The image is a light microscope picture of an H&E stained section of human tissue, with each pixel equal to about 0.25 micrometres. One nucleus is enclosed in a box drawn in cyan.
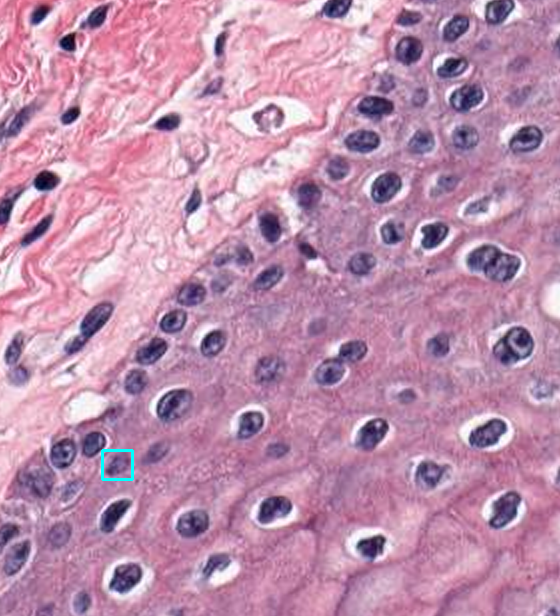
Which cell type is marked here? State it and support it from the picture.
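This is a squamous epithelial cell. The nucleus is oval and stains a paler, more washed-out purple than the dark, crisply outlined nuclei just above and to the left of it. Its nucleus is about the same size as, or slightly smaller than, the neighbouring nuclei. Unlike several nearby nuclei, it has no clear white space around it, so it merges softly into the surrounding pink cytoplasm. The surrounding cytoplasm is pink, and the cell's own outline cannot be made out against its neighbours.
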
